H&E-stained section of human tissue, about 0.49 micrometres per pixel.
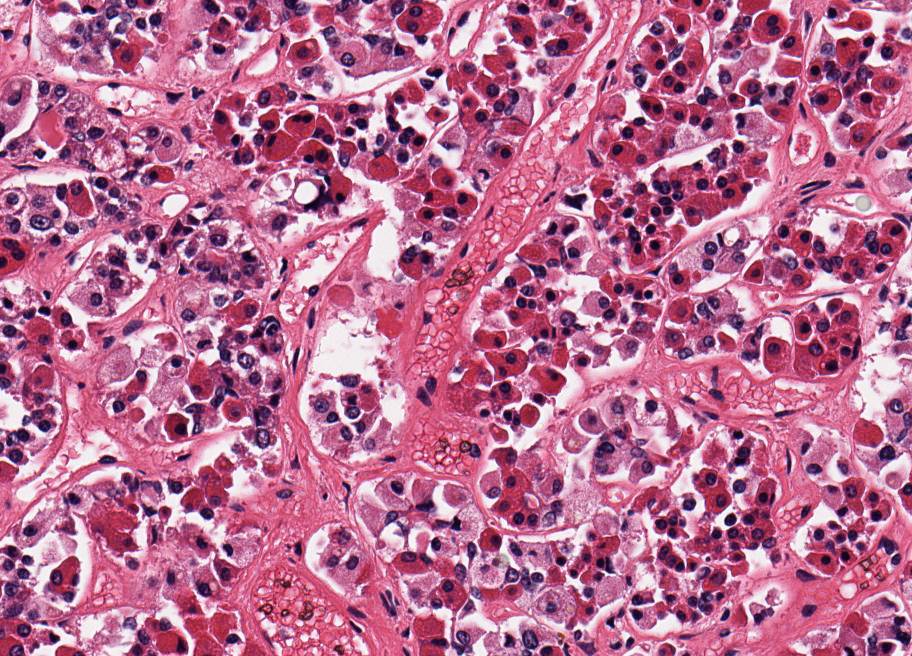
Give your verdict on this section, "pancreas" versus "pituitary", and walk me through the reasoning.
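The section is pituitary. Nests and cords of cells separated by thin pink fibrous septa fill the whole field.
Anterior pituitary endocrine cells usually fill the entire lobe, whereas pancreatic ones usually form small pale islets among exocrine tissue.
Intensely red, eosinophilic cells mingle with paler pink-lilac cells in the same nests. Nuclei are small, round, dark and mostly single.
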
